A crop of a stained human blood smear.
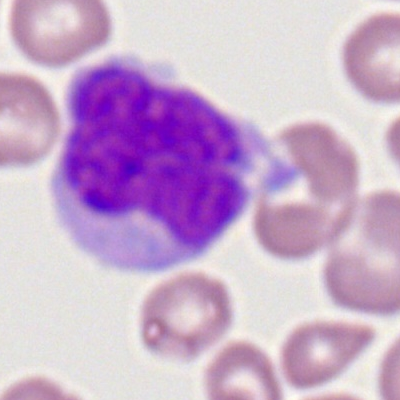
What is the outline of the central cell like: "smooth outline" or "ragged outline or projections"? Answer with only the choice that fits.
Ragged outline or projections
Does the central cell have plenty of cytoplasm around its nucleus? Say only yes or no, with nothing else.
No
